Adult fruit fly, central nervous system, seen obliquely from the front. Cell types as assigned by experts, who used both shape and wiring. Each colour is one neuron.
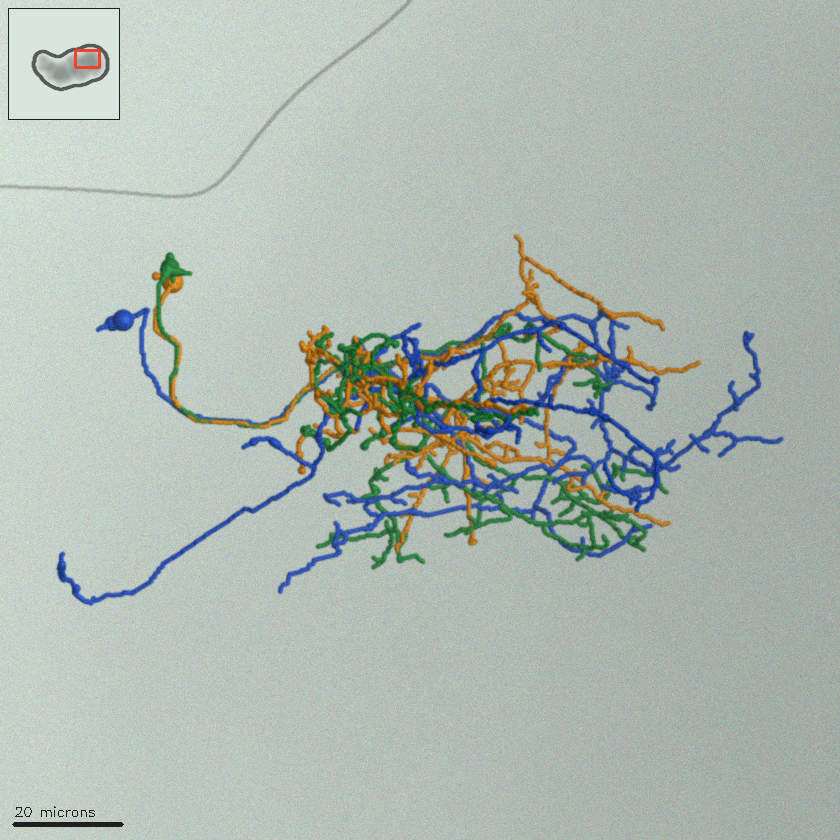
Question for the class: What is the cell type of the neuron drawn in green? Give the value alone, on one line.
SMP324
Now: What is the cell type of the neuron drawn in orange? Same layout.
SMP330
